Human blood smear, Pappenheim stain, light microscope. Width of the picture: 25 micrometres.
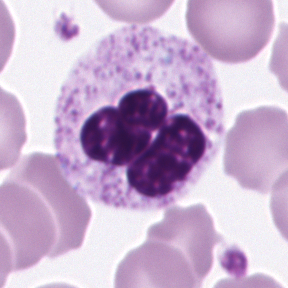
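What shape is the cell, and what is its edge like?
Round, I'd say, with a smooth, even edge.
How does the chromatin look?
Dense and dark purple throughout the lobes, in a nucleus of about 11 by 10 micrometres.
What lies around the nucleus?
A pale pinkish-lilac rim of cytoplasm on all sides, with fine violet granules scattered throughout it.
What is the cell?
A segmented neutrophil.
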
